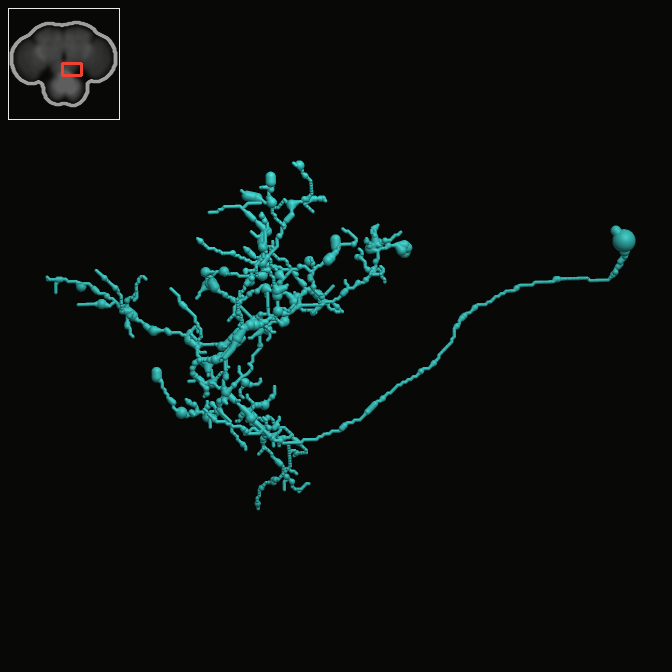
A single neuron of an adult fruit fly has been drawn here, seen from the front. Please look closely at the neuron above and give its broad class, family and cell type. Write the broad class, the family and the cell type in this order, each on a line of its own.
central-brain intrinsic neuron
hemilineage MD_SA1
GNG392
